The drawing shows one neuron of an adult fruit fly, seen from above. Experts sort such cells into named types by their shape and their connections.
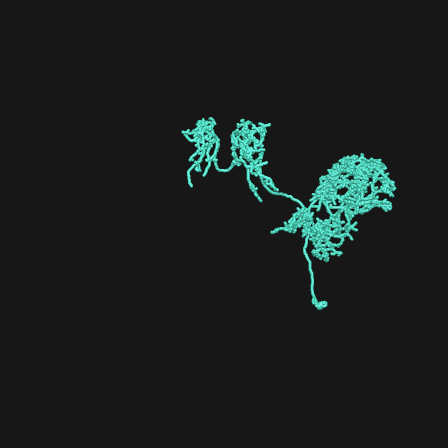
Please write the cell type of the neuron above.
AVLP563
